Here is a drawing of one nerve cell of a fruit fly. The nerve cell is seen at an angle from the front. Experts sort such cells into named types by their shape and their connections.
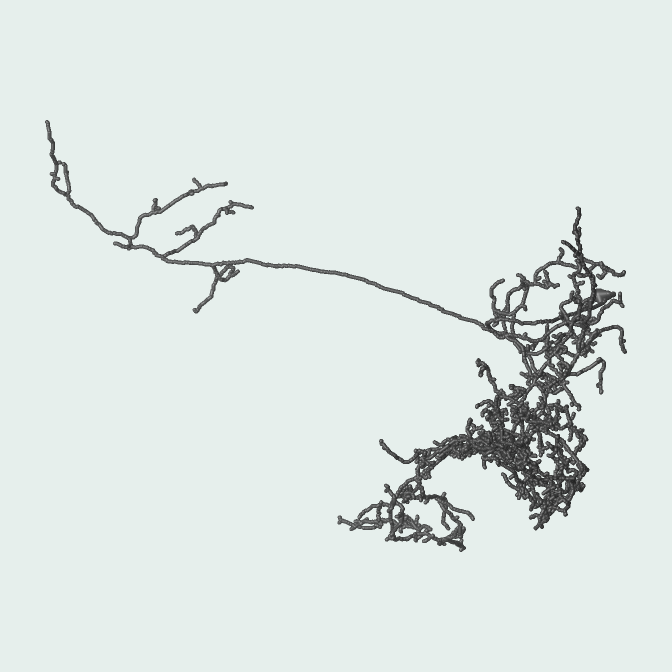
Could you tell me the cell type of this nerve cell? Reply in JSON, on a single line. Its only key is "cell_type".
{"cell_type": "WED107"}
